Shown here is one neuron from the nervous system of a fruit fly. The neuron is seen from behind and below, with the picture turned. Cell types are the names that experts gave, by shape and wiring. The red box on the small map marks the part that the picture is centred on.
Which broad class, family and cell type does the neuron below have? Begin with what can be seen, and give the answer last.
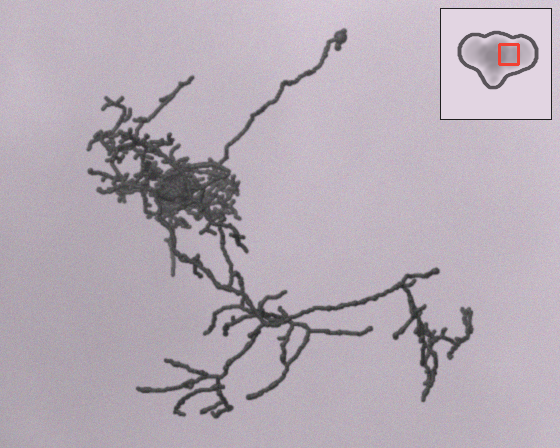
Its cell body lies at the top of the picture. Dozens of branch ends can be seen. This is a central-brain intrinsic neuron. The family is hemilineage WEDa2. Its cell type is PLP021.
